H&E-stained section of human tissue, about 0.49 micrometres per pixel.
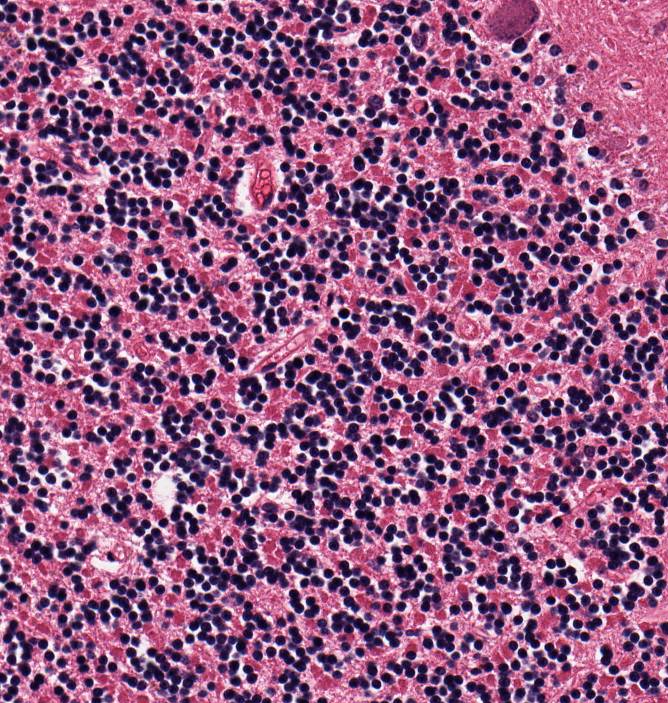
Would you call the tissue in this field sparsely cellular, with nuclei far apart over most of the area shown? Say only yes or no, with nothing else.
No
